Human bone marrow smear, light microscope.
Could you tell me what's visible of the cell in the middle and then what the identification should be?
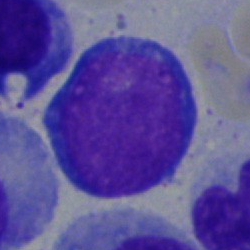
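Working through the cytoplasm point by point, it forms only a narrow rim around the nucleus. Its staining is deep blue. The check for granules finds none visible in the cytoplasm. The check for vacuoles finds none visible either. This cell is a proerythroblast.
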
